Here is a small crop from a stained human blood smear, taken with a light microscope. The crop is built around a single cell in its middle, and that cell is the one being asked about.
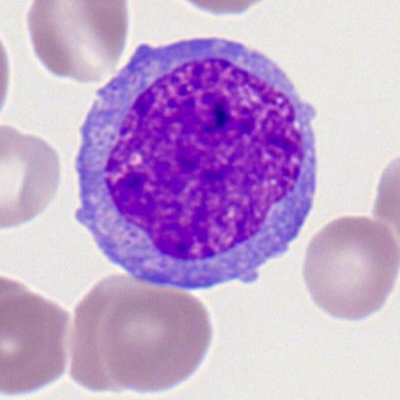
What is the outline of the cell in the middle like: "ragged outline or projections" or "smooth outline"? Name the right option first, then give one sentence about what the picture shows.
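Ragged outline or projections. Small blebs project from the cell surface.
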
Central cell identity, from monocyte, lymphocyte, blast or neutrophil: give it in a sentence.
Whatever else lies nearby, the middle cell is a monocyte.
